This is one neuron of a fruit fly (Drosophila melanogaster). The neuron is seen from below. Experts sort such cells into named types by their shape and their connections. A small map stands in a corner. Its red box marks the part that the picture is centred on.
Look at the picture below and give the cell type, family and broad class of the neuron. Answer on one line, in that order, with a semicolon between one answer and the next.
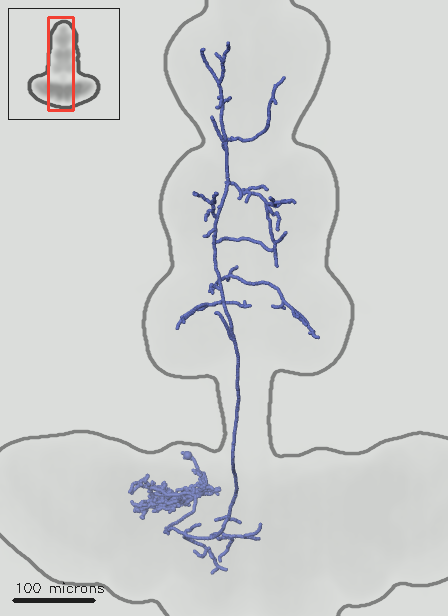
DNpe006; hemilineage PSp3; descending neuron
